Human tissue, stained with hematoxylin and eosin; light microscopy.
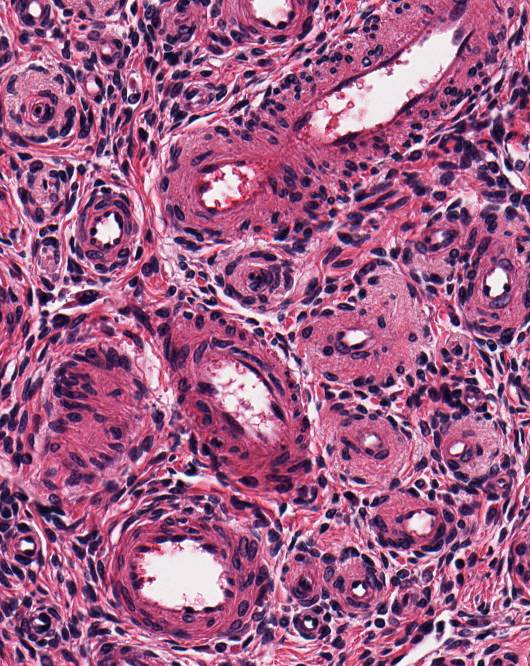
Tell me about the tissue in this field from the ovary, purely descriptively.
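First: many small round-to-oval thick-walled vessels, closely packed throughout. Second, walls: smooth muscle cells, pink cytoplasm, concentric rings around each lumen. Third: a single layer of flat endothelial cells, small dark nuclei, lines each lumen. Last: an elongated, slit-lumened vessel runs obliquely across the upper right.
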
